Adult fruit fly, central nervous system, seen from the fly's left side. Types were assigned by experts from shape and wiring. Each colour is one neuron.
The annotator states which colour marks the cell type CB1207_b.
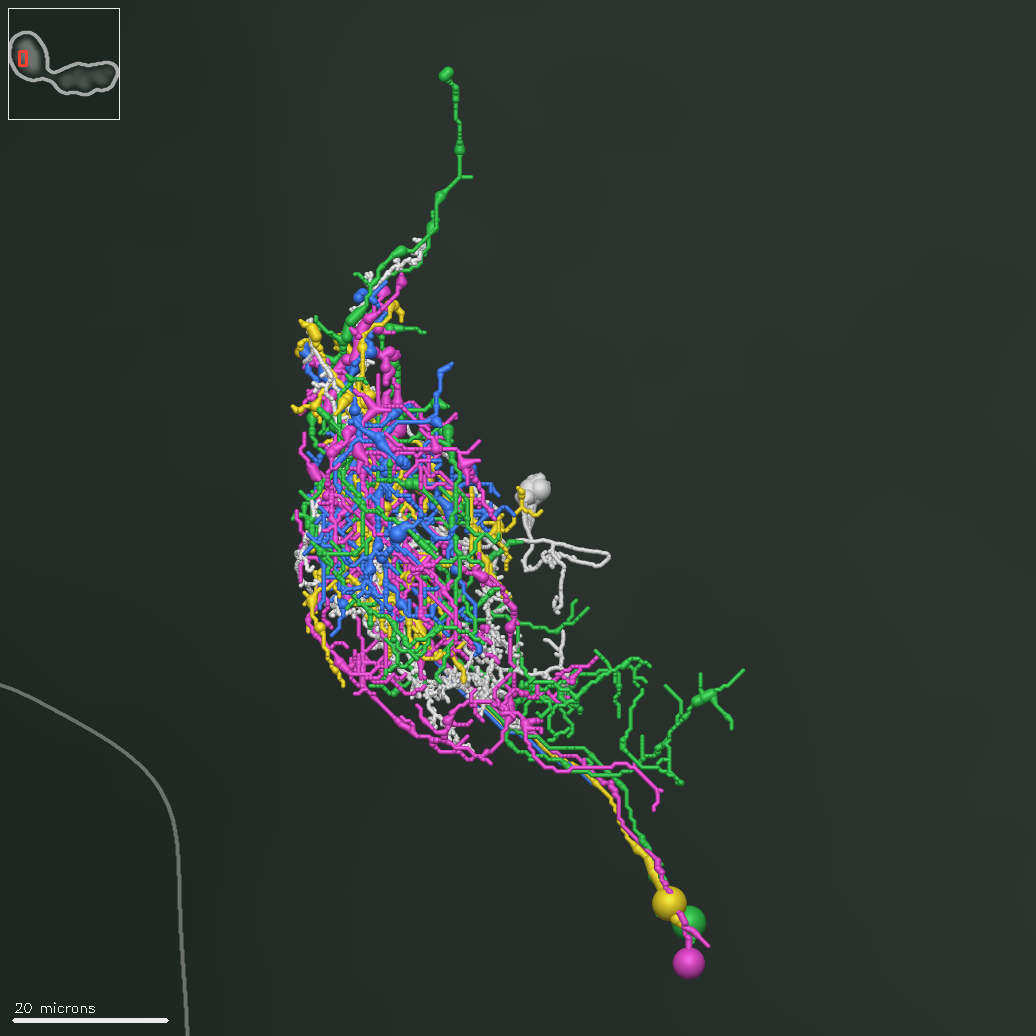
blue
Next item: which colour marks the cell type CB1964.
green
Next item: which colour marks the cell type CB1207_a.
yellow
